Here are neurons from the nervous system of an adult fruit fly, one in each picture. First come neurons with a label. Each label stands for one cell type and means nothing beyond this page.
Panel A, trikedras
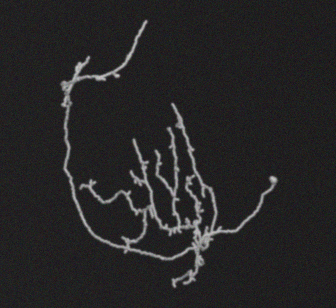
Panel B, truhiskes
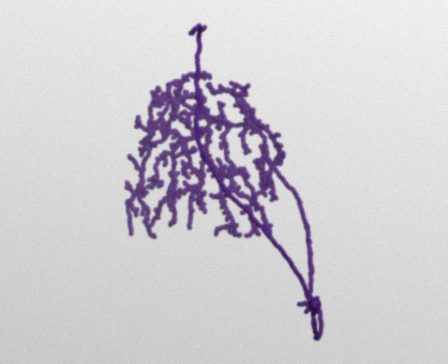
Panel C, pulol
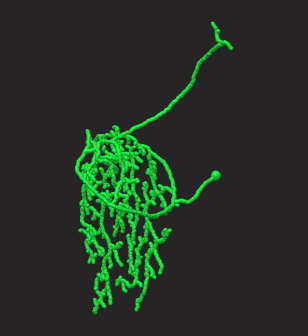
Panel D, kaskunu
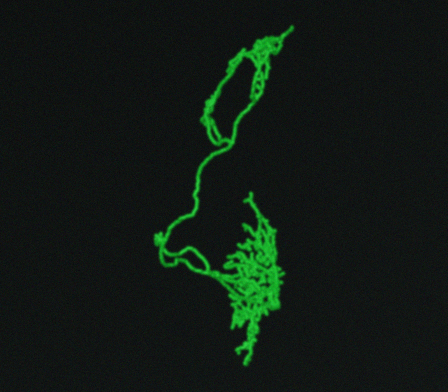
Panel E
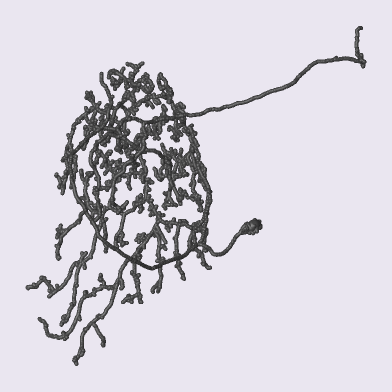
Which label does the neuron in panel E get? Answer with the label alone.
pulol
